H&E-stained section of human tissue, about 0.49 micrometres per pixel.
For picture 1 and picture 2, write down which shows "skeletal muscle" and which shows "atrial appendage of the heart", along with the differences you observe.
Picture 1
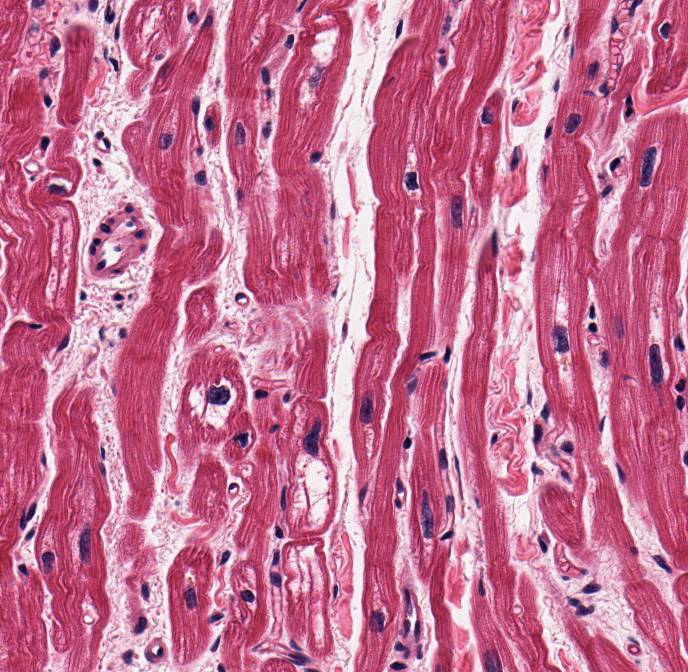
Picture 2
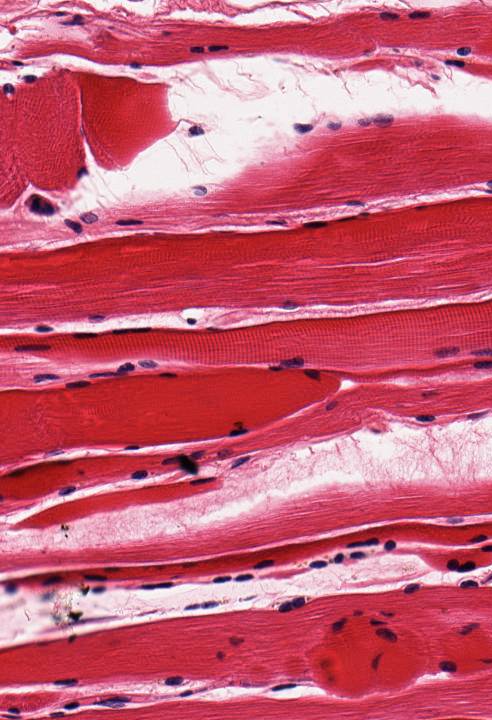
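Here the atrial appendage of the heart is picture 1, skeletal muscle picture 2. The atrial fibres are cut lengthwise and run roughly top to bottom, many branching to join neighbours instead of lying as separate parallel cylinders. Several, mostly on the left, show a pale cleared zone around the nucleus, with loose pale connective tissue between fibres. In picture 2, fine cross-striations mark deep, even pink-red fibres, and the dark blue, flattened nuclei sit at the fibre edges, not the centres, elongated along the axis.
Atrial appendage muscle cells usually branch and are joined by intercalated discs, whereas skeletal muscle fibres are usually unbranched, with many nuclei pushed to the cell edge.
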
